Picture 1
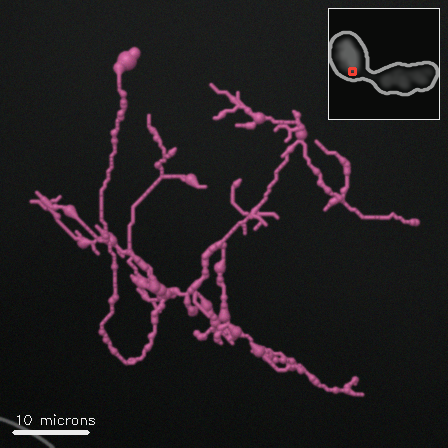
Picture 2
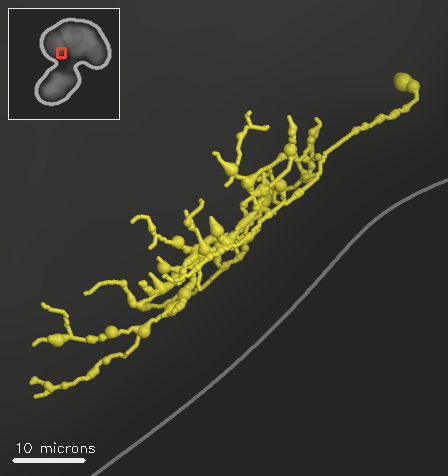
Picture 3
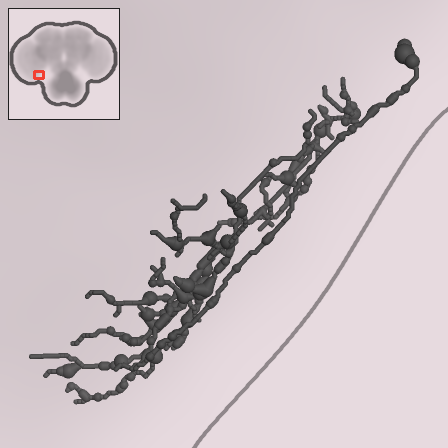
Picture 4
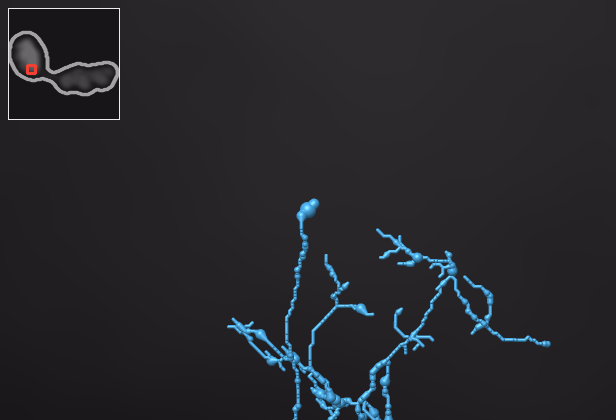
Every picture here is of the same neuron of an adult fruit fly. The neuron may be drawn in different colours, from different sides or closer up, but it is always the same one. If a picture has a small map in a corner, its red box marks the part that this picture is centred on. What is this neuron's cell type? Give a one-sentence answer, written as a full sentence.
It is Mi10 that is the cell type of the neuron.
